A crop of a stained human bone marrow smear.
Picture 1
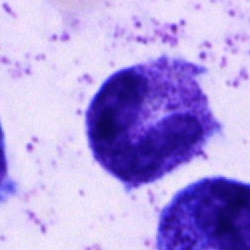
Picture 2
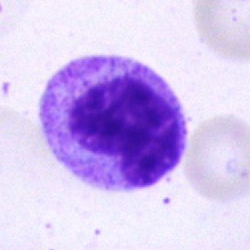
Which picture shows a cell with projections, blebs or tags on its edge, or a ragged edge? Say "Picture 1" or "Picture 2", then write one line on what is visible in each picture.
Picture 1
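What picture 1 shows: The upper right margin of the cell is ragged with small projections.
What picture 2 shows: The cell has a smooth, round to slightly oval outline.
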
